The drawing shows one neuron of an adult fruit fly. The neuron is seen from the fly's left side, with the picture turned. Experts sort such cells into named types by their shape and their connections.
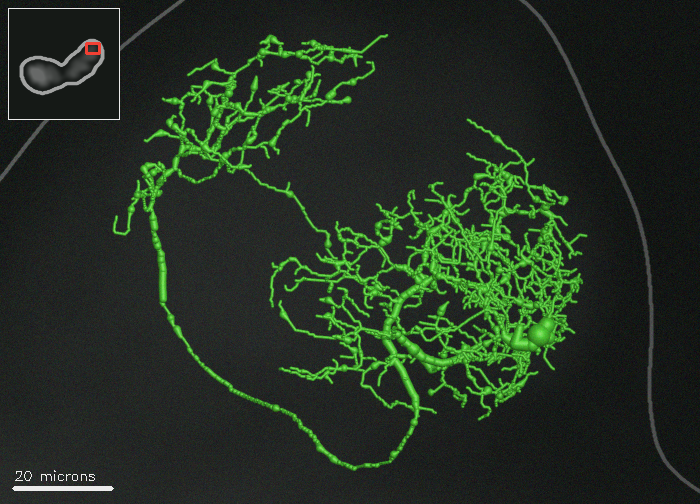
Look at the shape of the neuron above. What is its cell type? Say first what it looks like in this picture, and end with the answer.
From left to right in the picture it spans about 100 microns. More than a hundred branch ends can be seen. This is a nerve-cord intrinsic neuron. It is of cell type IN01A043.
